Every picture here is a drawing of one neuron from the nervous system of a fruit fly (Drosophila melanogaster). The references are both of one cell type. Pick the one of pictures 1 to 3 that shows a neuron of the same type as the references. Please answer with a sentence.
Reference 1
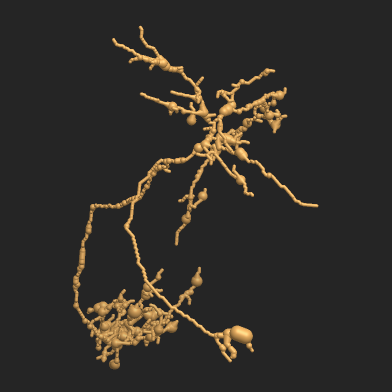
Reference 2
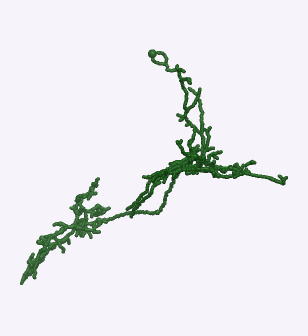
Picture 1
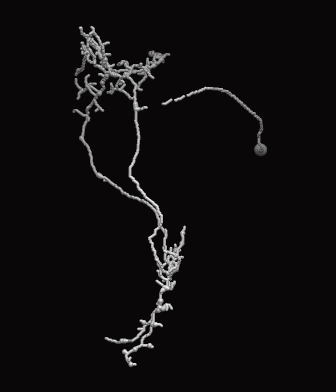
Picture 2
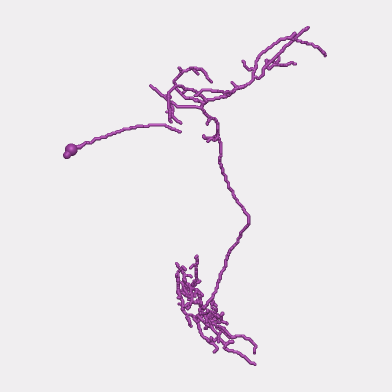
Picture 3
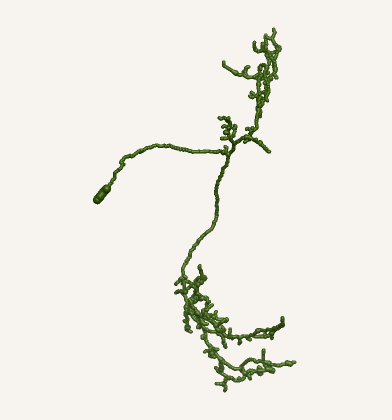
Picture 1 is of the same cell type.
